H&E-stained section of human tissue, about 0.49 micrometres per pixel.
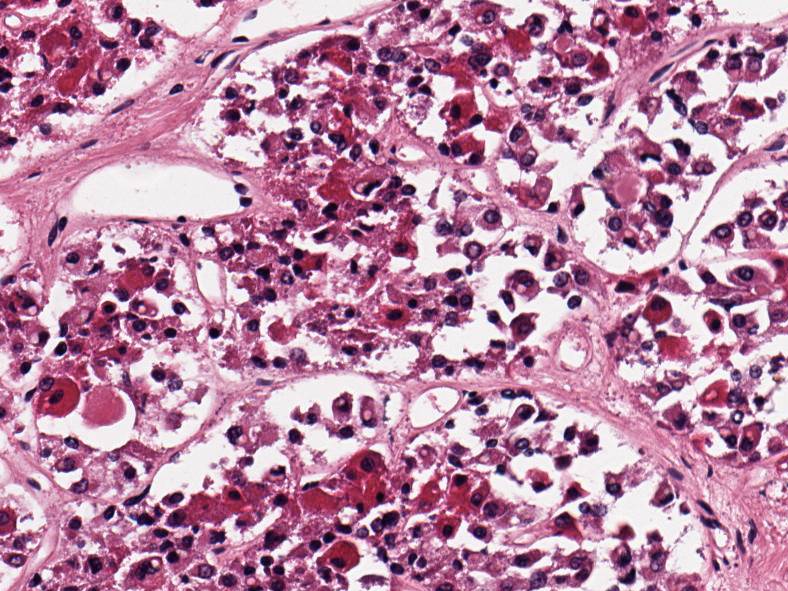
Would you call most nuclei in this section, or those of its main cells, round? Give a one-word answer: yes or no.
Yes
